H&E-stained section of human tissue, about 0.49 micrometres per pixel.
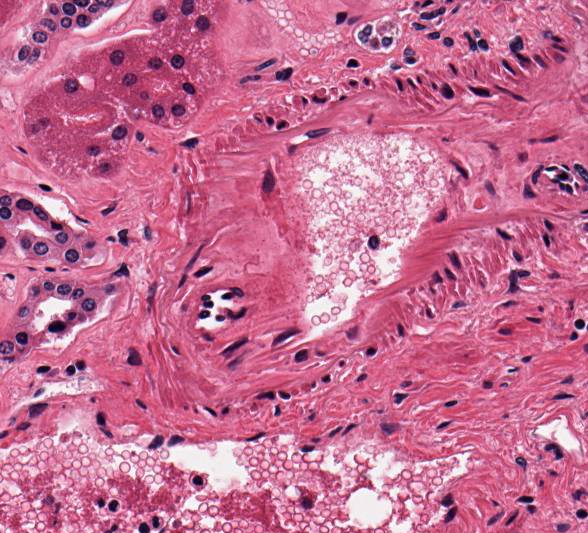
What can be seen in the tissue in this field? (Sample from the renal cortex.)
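Start with the central vessel: its wall is made of smooth muscle cells, their elongated nuclei running around the lumen. Between the structures, dense pink collagenous stroma fills the space, dotted with spindle-shaped nuclei. You will find no fat cells in this field.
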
